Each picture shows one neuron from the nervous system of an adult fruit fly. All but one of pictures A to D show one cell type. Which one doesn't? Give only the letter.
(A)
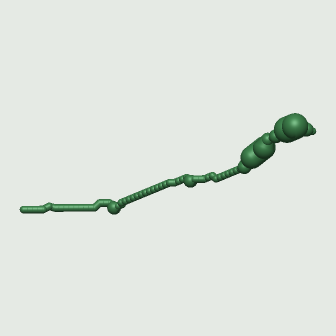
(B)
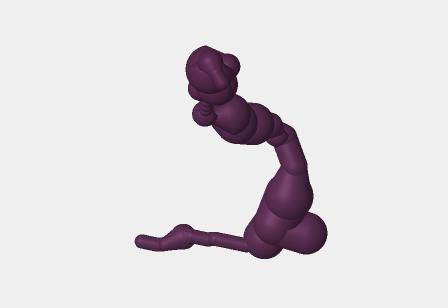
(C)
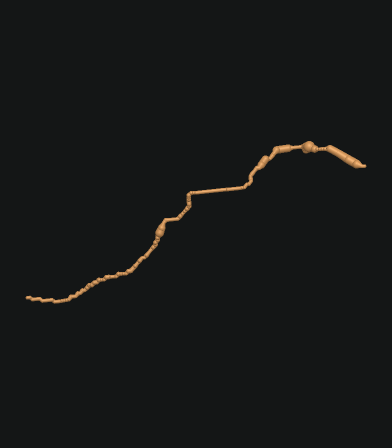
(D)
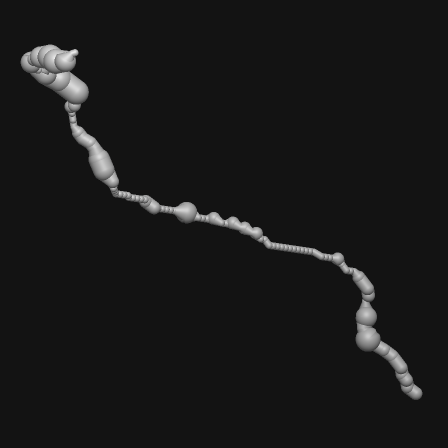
A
